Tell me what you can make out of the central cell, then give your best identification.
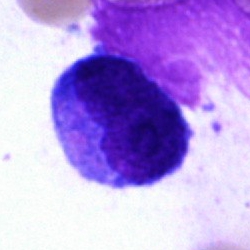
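So this one has a smooth, oval outline, and the nucleus takes up most of it. The chromatin stains dark purple and looks dense. Cytoplasm sits as a crescent along the left side. It's a blast.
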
